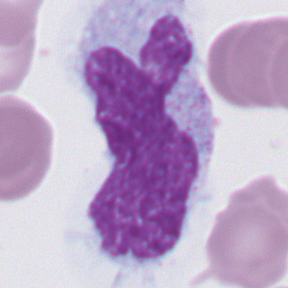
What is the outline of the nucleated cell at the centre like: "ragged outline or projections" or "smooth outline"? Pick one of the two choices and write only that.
Ragged outline or projections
